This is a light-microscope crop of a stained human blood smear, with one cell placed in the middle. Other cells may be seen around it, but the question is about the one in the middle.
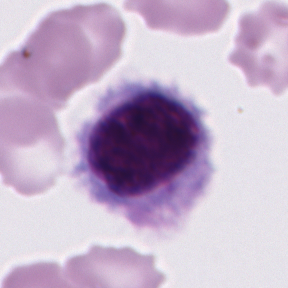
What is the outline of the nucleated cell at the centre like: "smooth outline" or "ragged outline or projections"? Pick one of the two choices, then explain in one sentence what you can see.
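Ragged outline or projections. The cell's border is ragged, with many short, fine, hair-like projections all the way around.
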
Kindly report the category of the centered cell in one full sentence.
The cell found in the middle of this crop is a hairy cell.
